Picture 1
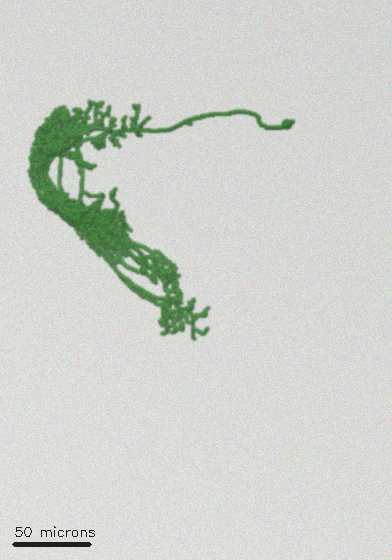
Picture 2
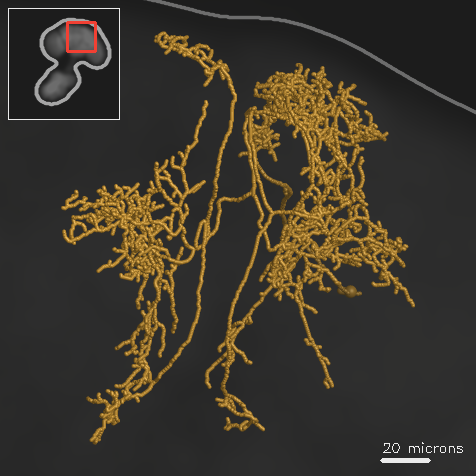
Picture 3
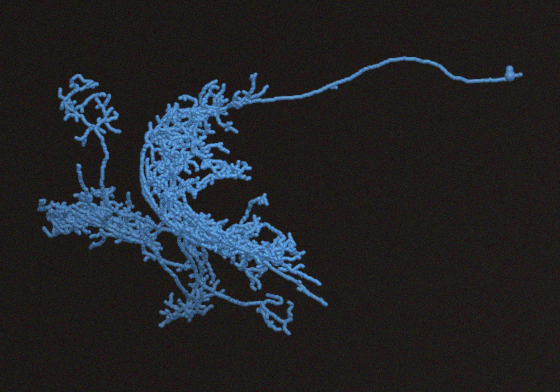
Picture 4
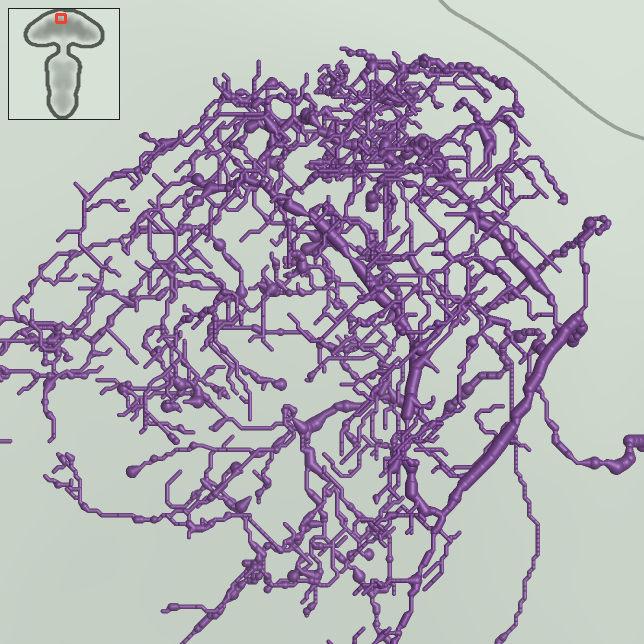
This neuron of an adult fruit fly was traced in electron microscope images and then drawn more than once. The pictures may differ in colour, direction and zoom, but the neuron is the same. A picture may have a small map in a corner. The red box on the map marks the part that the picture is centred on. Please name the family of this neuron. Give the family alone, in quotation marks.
"class DAN"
